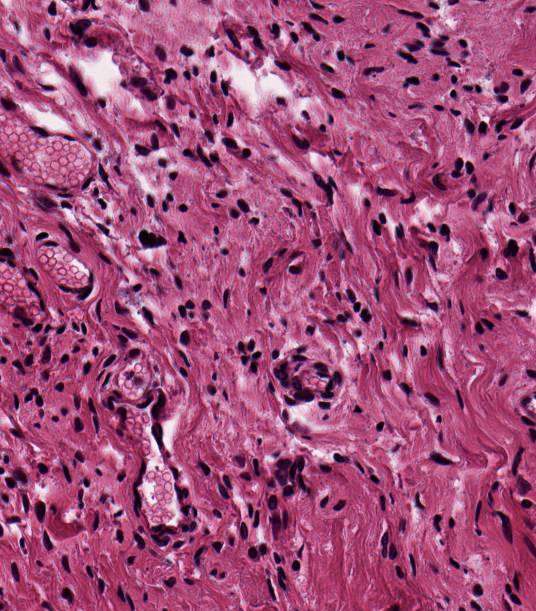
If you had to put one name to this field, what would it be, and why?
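Dense connective tissue occupies most of this field. Its eosinophilic fibres run in wavy, interlacing bundles rather than straight parallel lines, among mostly dark, slender, elongated nuclei, many of them wavy.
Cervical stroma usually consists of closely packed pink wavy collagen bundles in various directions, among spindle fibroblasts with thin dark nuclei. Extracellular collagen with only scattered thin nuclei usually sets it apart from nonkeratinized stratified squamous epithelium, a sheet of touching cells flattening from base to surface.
Along the left side lie several rounded to oval bundles showing a honeycomb of small pale rings; no glands or tubules appear.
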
